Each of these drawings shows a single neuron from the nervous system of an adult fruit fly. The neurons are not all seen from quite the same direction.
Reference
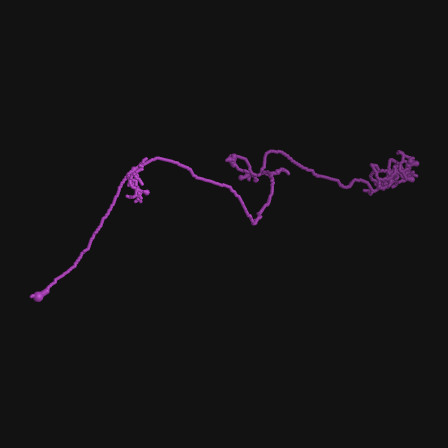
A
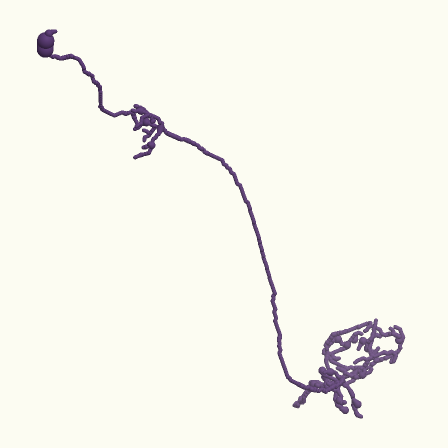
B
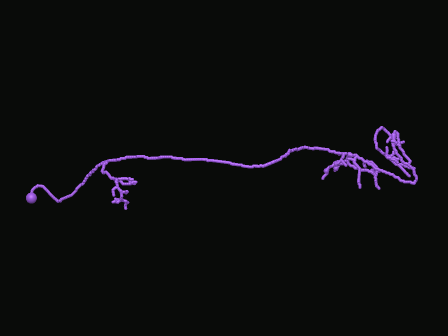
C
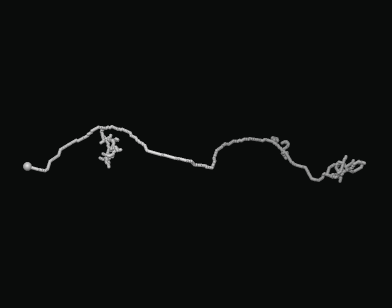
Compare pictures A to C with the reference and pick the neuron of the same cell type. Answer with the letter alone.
A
